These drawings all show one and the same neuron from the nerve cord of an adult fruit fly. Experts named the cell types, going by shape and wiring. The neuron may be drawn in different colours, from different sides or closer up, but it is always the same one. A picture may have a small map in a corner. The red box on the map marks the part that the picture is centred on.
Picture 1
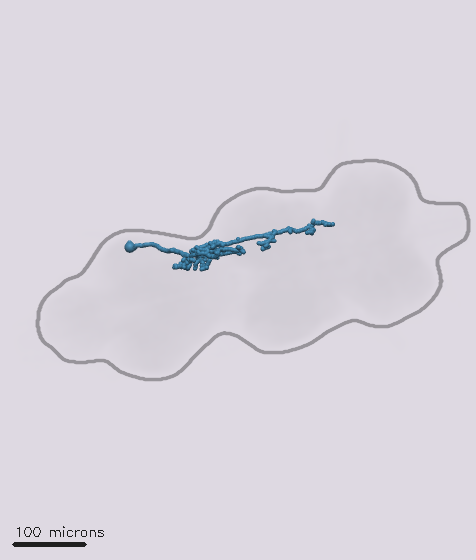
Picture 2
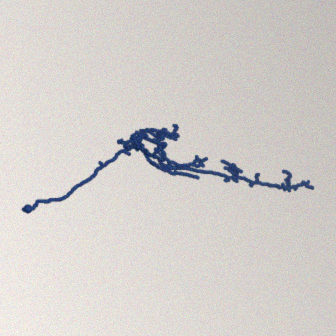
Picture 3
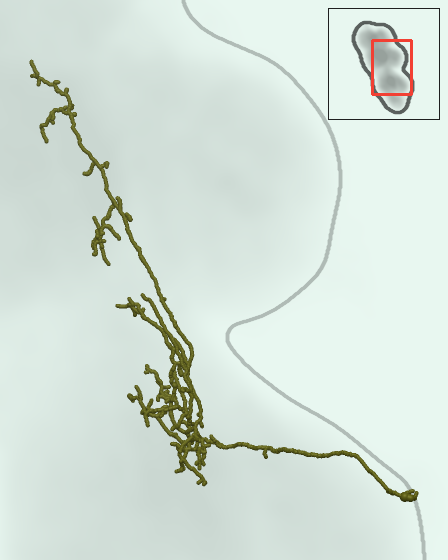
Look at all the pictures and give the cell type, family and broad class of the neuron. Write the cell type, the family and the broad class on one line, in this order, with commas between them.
IN16B107, hemilineage 16B, nerve-cord intrinsic neuron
